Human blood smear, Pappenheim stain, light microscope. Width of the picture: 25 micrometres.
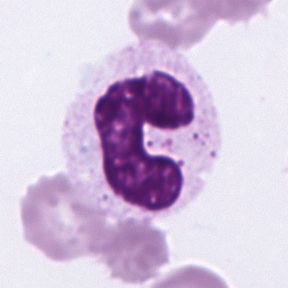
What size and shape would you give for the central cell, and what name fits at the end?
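Cell about 16 by 14 micrometres. Nucleus bent into a C shape, open side facing right; chromatin coarsely clumped. Cytoplasm pale pink, filled with fine granules. Band neutrophil.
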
